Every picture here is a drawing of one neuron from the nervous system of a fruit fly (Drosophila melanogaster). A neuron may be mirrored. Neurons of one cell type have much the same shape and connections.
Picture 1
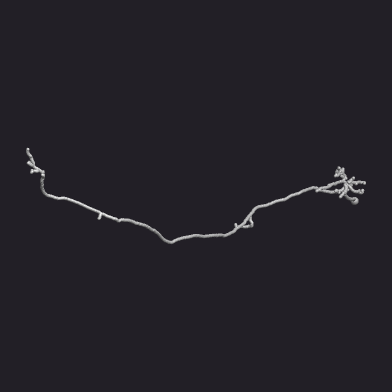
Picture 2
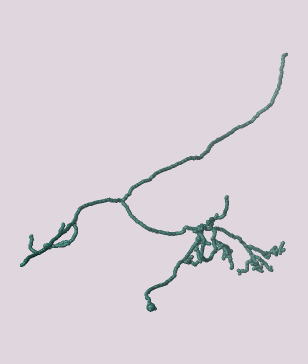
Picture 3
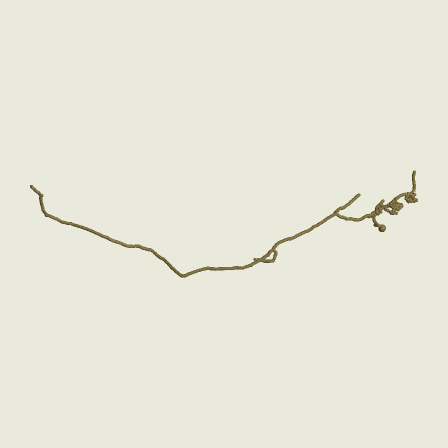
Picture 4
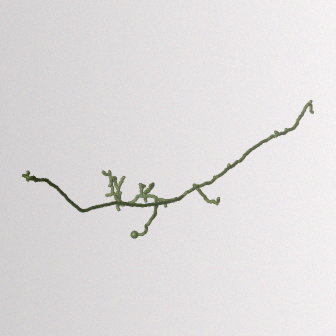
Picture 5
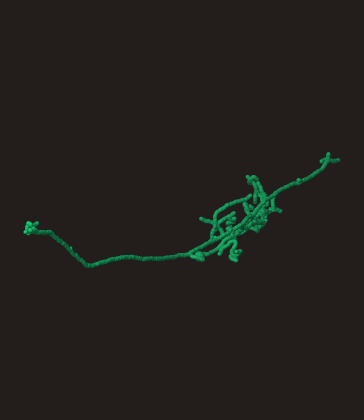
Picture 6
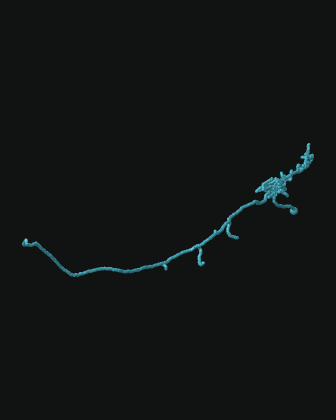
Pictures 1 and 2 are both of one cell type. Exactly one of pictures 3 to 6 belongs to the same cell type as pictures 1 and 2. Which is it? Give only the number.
3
